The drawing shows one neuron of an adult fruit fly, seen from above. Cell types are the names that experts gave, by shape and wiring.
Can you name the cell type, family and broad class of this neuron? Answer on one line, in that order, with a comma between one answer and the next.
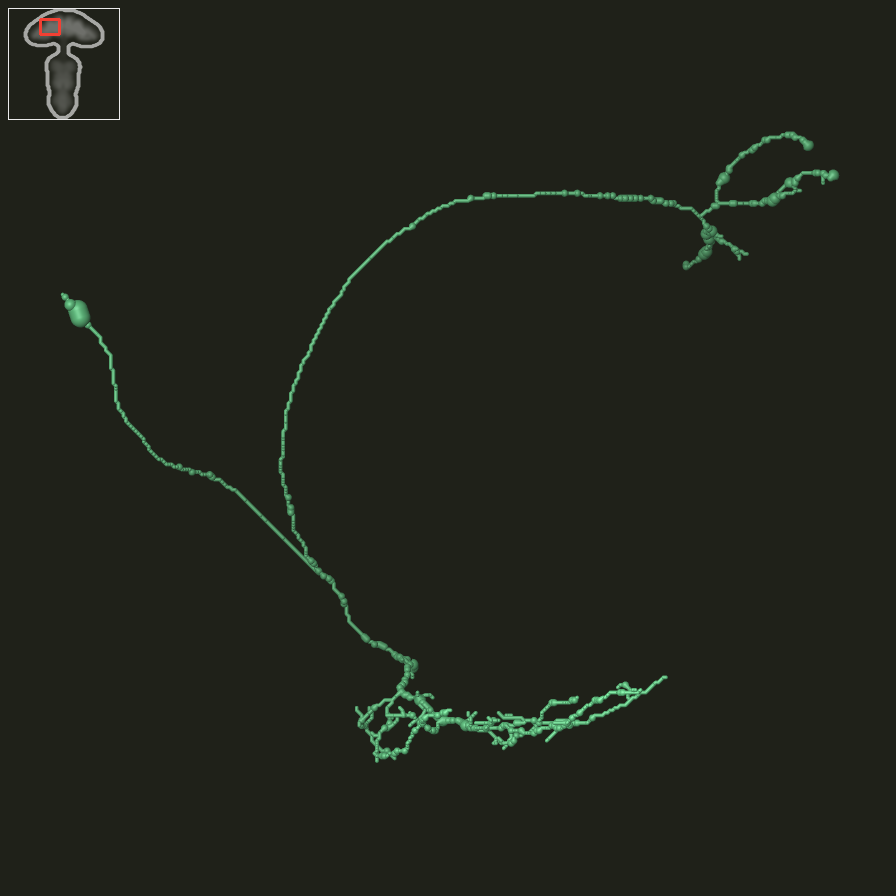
CB4112, hemilineage SLPa&l1_lateral, central-brain intrinsic neuron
